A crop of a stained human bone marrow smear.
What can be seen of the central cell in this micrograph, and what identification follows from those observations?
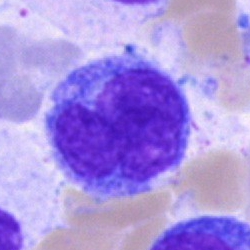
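Outline roughly round. Nucleus notched from the upper left, kidney-like, filling most of the cell; cytoplasm a fairly narrow rim. Pale red cells lie close against the lower edge. Monocyte.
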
